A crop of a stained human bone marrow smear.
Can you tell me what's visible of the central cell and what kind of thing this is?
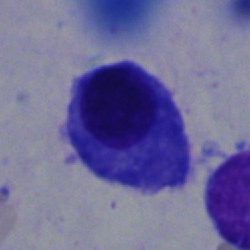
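Edge slightly ragged on an oval outline. Nucleus off-centre, toward the upper left. Cytoplasm deep blue, no distinct granules. Name: plasma cell.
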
